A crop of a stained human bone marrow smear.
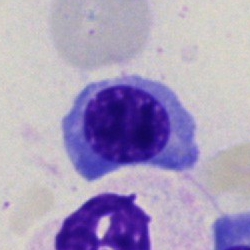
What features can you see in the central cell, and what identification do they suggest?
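Starting with the nucleus: I can't make out any nucleolus. The cytoplasm stains blue and forms a band surrounding the nucleus on all sides. I see no granules in it. So this is an erythroblast.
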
